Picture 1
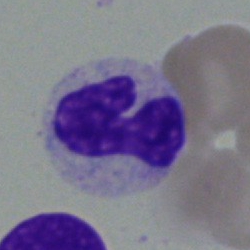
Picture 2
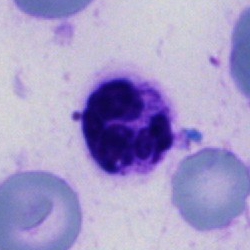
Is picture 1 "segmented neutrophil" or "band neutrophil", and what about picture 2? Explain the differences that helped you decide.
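Picture 1: band neutrophil. Picture 2: segmented neutrophil. Outline: picture 1 round and smooth; picture 2 roughly round, edge slightly uneven. Nucleus, picture 1: a deep notch cuts in from its upper edge. Chromatin: picture 1 dense dark purple with small paler patches; picture 2 nuclear material very dark purple and dense-looking.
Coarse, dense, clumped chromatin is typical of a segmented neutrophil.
Nucleoli: none visible in either cell.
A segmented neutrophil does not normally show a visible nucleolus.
Cytoplasm, picture 1: pale lilac-grey, no vacuoles. Picture 2: no clear vacuoles. Picture 2 only: a small blue fragment against the right edge of the cell.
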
